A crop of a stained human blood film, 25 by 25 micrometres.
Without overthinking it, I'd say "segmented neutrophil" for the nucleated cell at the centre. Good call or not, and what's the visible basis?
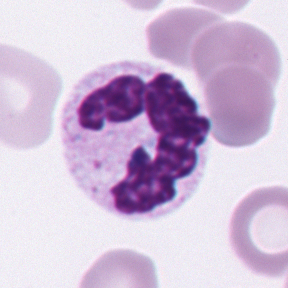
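First check, cytoplasm: it is pale pinkish-lilac, holding fine, small pinkish-violet granules rather than large coarse ones.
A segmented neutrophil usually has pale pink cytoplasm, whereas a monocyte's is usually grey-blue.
Second check, vacuoles: none are seen.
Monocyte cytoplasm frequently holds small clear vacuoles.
On these two points the name segmented neutrophil fits and monocyte does not. Third, size: about 14 micrometres across.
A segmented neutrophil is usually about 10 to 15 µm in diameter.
Fourth, nucleus: chromatin dark purple and coarsely clumped, with no nucleoli visible.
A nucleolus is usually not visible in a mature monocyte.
That absence therefore suits both names.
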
